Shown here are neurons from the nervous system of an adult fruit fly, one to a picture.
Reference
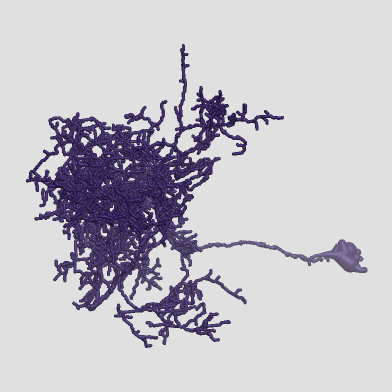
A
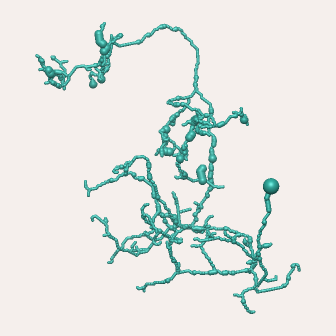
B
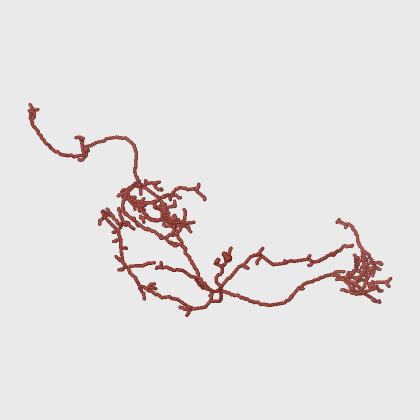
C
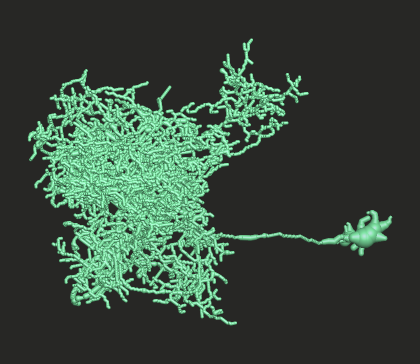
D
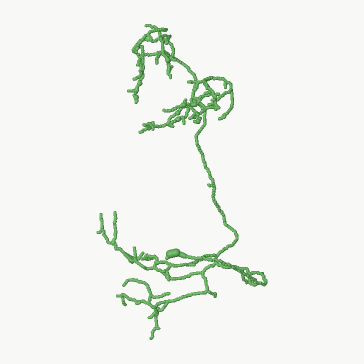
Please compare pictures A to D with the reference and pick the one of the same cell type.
C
